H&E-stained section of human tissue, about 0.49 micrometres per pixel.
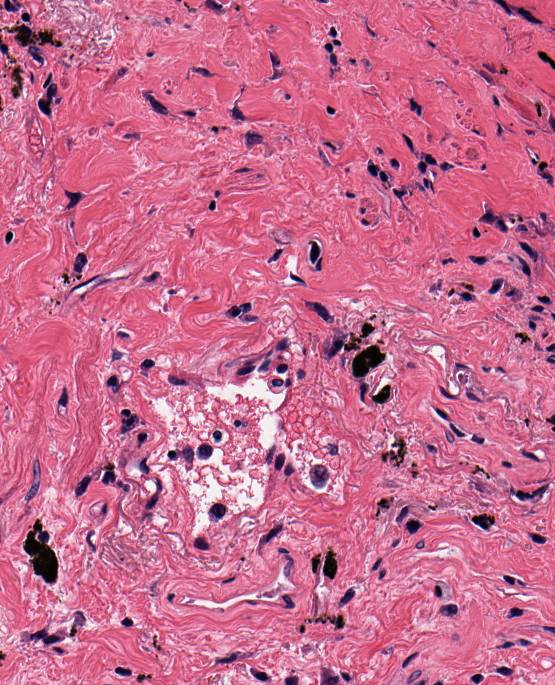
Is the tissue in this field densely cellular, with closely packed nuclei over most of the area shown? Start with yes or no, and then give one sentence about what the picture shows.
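No. Nuclei among the collagen are sparse, dark and mostly spindle-shaped.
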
